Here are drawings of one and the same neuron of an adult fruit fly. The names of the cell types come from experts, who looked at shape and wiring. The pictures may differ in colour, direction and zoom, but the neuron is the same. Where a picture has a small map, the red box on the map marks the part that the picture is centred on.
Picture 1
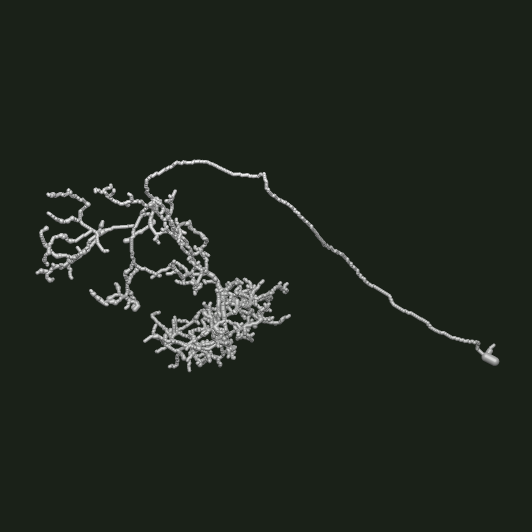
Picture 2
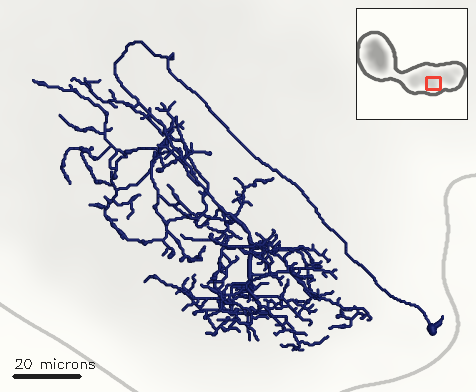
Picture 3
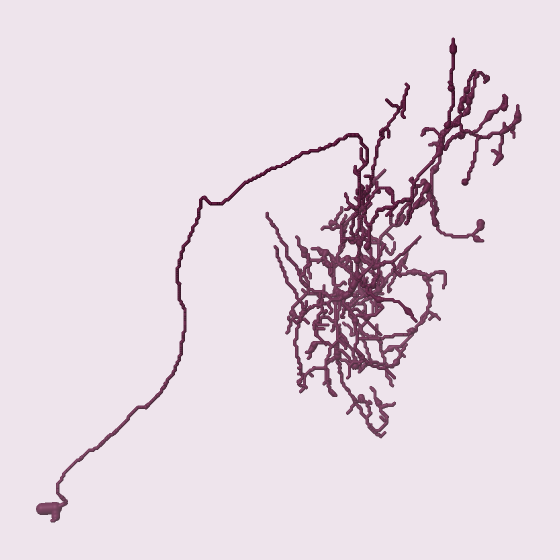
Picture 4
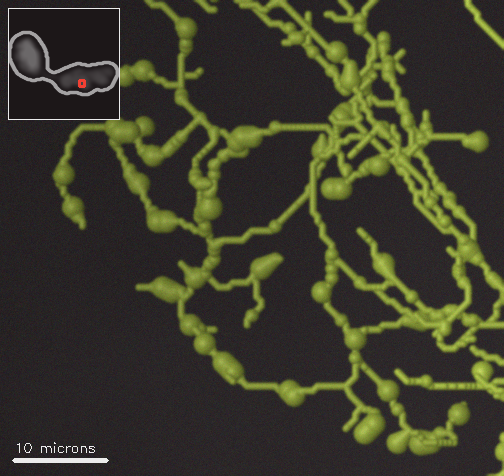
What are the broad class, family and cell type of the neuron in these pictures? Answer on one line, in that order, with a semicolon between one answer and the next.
nerve-cord intrinsic neuron; hemilineage 12B; IN12B033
